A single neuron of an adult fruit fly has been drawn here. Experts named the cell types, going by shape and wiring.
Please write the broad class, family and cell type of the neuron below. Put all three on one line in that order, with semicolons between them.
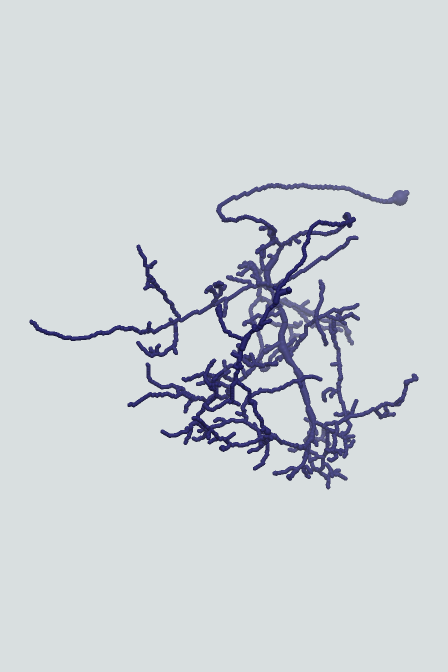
nerve-cord intrinsic neuron; hemilineage 03A; IN03A075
